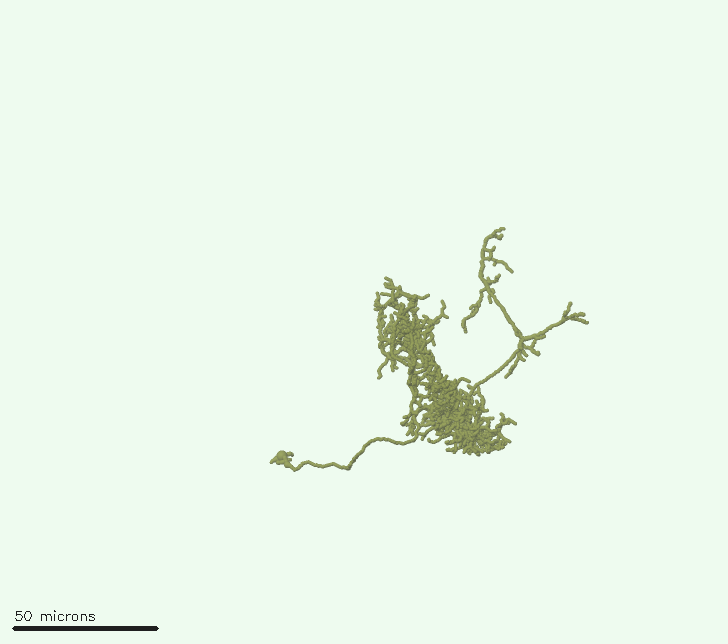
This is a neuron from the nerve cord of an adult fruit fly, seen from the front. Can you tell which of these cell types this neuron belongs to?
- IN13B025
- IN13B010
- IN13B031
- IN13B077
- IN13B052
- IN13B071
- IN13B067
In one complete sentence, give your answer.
Among cell types, the one for this neuron is IN13B025.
